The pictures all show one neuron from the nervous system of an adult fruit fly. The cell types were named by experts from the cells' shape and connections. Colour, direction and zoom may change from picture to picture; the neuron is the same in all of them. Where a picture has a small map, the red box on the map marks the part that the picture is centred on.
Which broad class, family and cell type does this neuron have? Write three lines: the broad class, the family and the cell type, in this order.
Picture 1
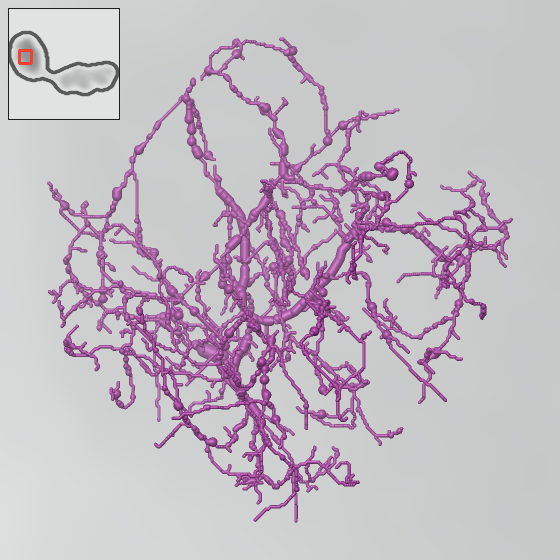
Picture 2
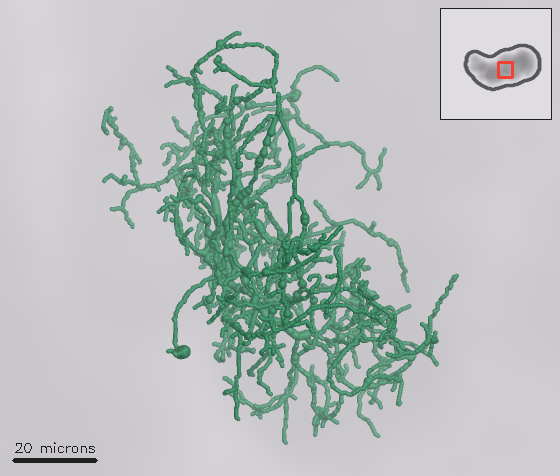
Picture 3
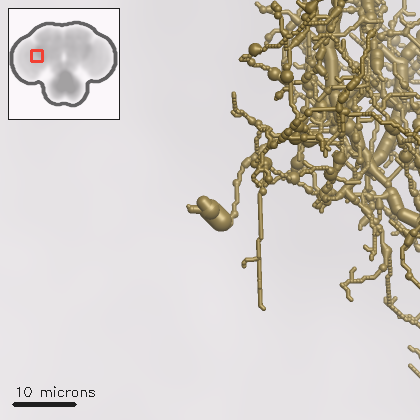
central-brain intrinsic neuron
hemilineage VLPl&p2_lateral
AVLP126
